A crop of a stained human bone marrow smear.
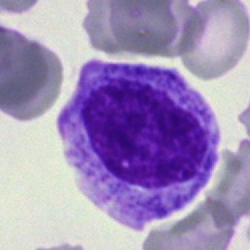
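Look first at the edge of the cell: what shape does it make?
It is irregular and a little angular, not smoothly round.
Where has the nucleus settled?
Off-centre, toward the upper right of the cell.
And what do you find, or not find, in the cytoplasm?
Fine purple granules are scattered through it, and there are no vacuoles.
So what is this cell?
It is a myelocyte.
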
